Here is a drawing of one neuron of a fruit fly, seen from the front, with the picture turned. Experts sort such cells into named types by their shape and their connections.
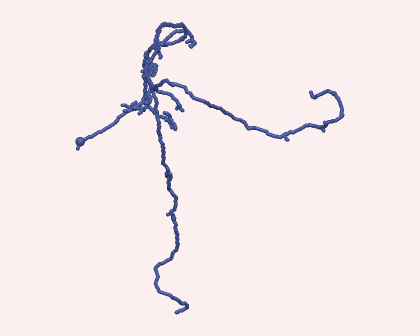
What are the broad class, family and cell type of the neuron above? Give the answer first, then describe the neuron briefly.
Its broad class is central-brain intrinsic neuron. Its family is called class Kenyon Cell. It is of cell type KCab-s. Its cell body lies on the left of the picture. As drawn here it is about as wide as it is tall.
